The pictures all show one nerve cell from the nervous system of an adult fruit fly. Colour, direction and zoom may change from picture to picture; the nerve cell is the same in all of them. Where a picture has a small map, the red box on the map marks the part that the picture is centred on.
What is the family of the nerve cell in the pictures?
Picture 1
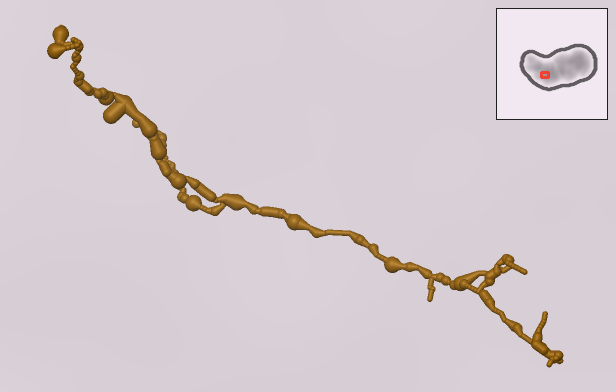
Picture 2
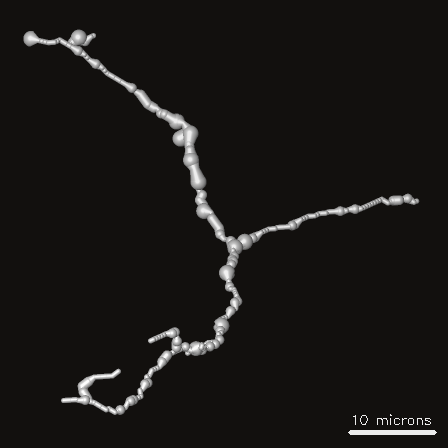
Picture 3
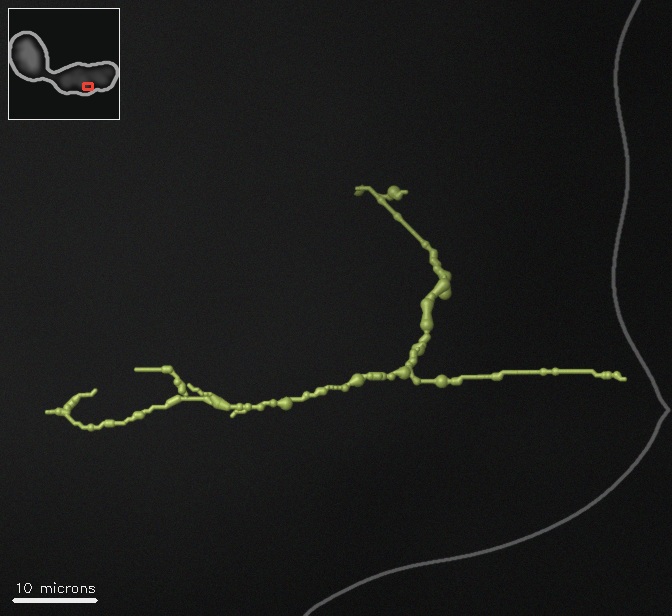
class mechanosensory tactile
